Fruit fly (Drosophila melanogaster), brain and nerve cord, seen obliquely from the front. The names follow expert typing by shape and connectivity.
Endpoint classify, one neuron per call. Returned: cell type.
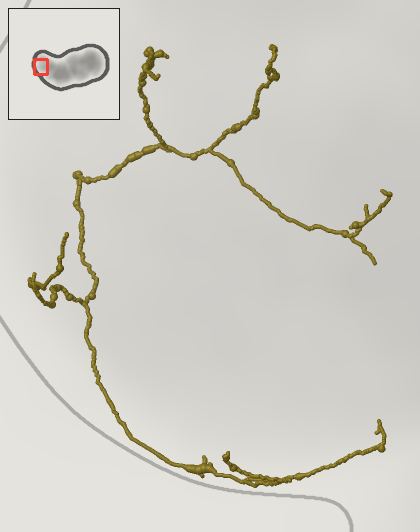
SNpp45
